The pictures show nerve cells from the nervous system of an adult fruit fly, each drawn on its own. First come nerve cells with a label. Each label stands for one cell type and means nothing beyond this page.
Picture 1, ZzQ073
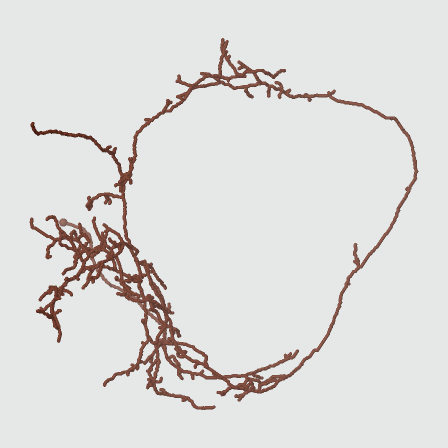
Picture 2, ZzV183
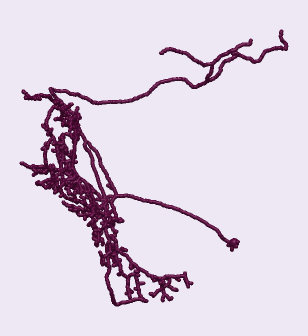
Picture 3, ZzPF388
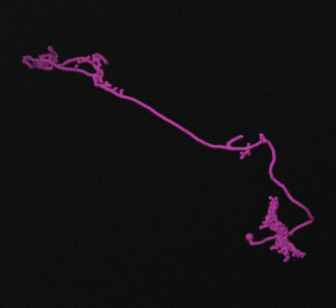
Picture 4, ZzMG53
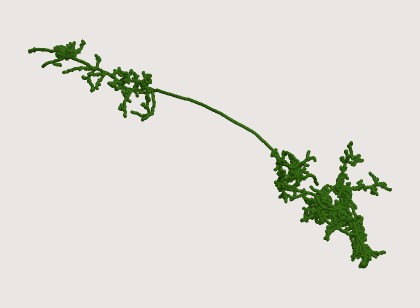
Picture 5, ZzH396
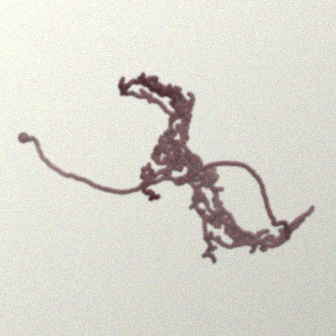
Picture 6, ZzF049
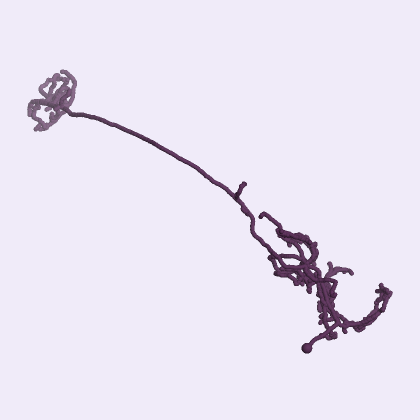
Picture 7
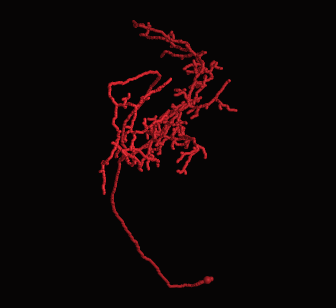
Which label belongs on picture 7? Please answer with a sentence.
It belongs to ZzH396.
